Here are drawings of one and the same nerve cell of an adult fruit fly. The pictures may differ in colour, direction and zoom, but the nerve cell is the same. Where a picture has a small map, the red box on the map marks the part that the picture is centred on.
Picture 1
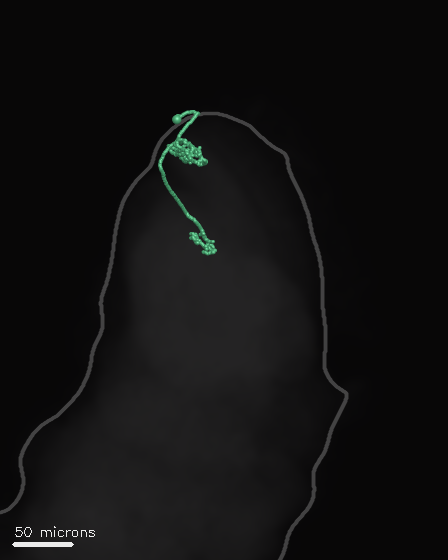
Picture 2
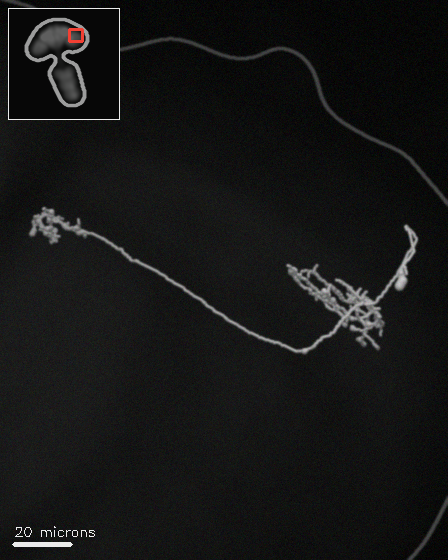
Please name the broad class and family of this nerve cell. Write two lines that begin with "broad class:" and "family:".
broad class: optic-lobe intrinsic neuron
family: Tm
